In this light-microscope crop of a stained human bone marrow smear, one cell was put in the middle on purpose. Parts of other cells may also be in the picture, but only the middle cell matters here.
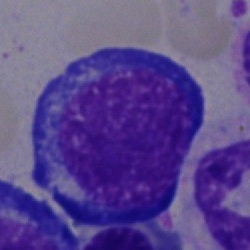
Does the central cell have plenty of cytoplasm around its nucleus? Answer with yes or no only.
No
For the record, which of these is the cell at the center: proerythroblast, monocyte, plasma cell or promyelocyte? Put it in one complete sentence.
By type, the central cell of the crop is a proerythroblast.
